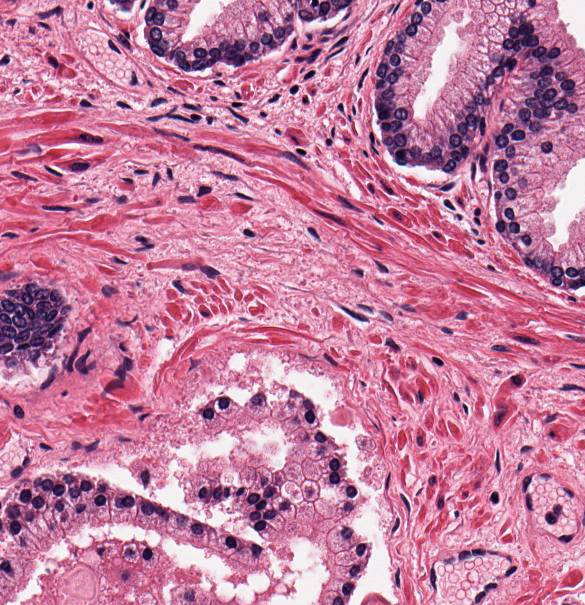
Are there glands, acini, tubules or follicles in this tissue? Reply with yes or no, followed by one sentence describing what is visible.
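Yes. Glands lie at the top and at the bottom of the field, separated by a band of pink stroma that crosses the middle.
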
